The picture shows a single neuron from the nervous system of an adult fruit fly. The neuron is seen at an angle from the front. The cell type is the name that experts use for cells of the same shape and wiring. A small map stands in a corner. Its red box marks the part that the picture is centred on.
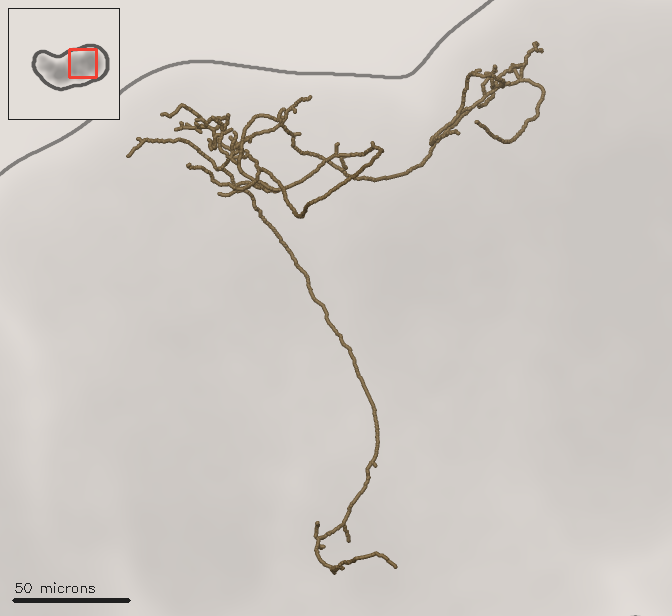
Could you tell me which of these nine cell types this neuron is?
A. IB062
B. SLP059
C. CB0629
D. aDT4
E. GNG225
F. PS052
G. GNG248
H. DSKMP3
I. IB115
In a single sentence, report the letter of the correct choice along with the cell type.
The neuron is a member of cell type aDT4, given in option D.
